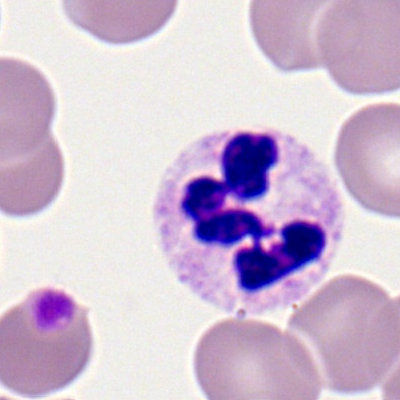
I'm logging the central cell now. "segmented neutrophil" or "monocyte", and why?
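That's a segmented neutrophil. What settles it is the nucleus: it's divided into several separate lobes linked by thin strands.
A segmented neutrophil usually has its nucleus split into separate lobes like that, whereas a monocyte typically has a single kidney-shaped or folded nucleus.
The cytoplasm helps too, being plentiful and pale pink-lilac.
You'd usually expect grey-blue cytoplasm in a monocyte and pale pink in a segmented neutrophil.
Beyond that, the chromatin is dark purple and coarsely clumped, and fine pinkish-lilac granules are scattered throughout the cytoplasm.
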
